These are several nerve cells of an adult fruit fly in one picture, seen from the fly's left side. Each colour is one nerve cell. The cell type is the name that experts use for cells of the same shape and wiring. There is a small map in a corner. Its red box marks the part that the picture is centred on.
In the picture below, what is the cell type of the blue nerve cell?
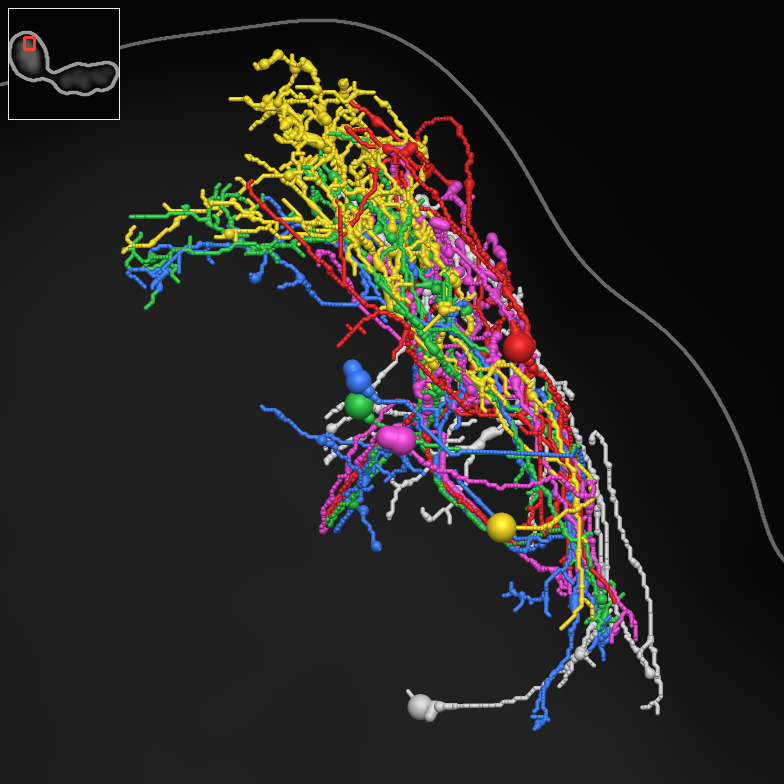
CB2555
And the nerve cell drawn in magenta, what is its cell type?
CB3556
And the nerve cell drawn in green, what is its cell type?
CB3548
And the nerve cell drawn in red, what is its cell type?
CB3173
